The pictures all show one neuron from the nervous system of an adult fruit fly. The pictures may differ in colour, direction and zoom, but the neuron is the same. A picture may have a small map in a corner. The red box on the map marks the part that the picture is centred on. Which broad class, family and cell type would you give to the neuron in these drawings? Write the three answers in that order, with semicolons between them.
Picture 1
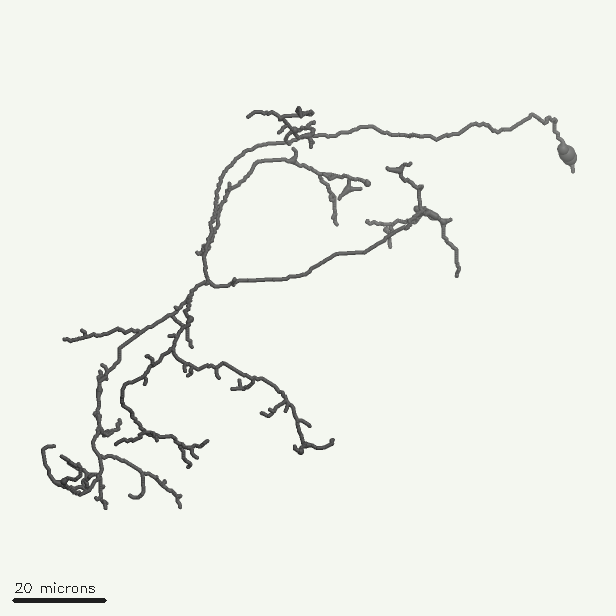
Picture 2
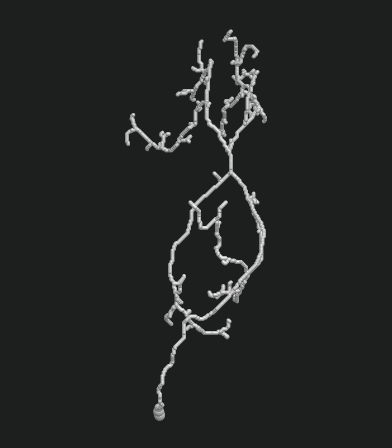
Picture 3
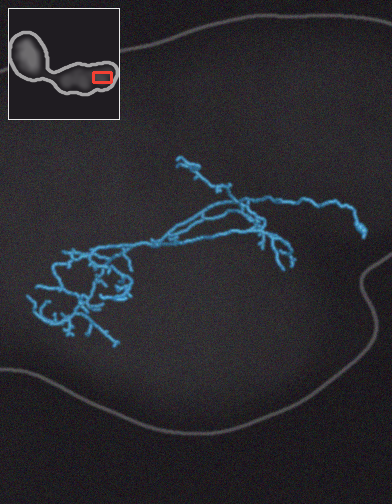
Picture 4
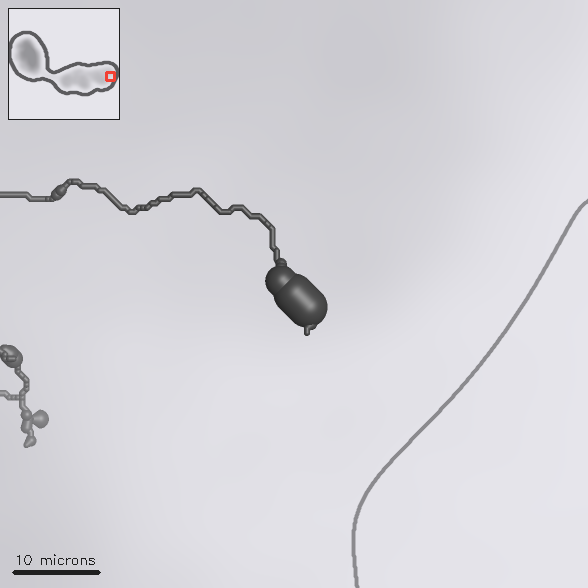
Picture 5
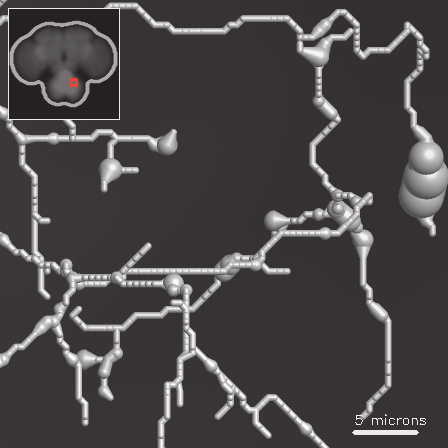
nerve-cord intrinsic neuron; hemilineage 21A; IN21A066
